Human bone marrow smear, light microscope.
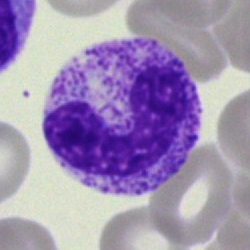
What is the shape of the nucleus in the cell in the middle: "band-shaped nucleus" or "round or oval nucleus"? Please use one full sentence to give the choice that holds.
The nucleus takes the form of a curved band with no separate lobes.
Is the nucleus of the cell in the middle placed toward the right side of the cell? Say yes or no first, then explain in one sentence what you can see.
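Yes. The nucleus is a curved band that wraps around the lower and right parts of the cell.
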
